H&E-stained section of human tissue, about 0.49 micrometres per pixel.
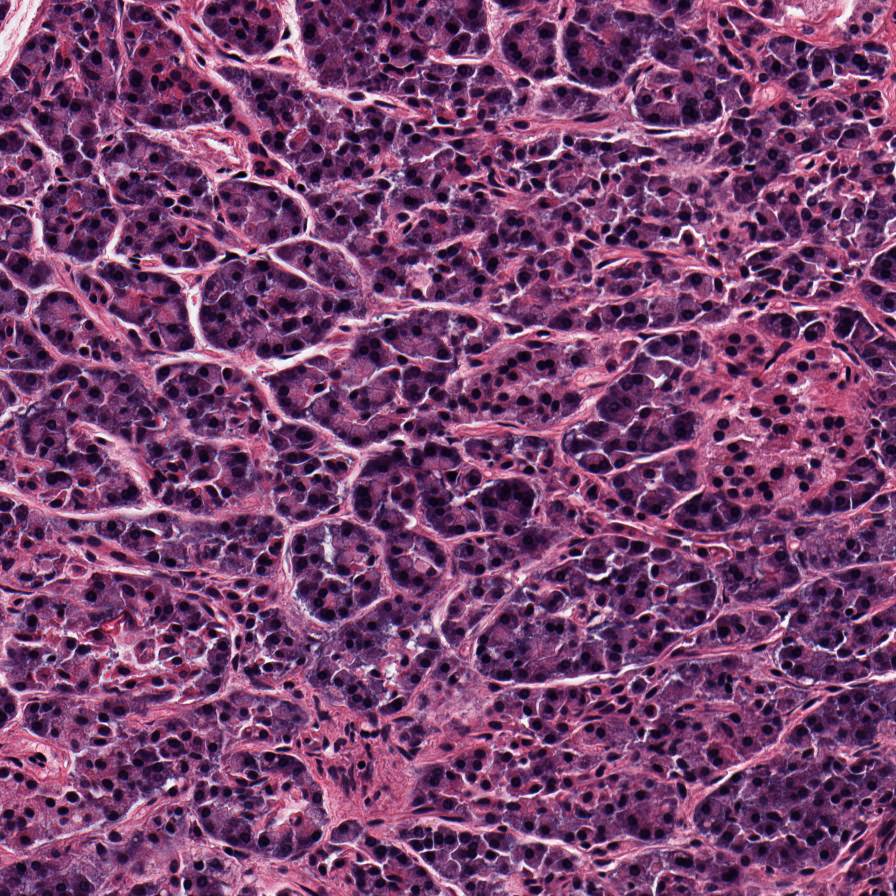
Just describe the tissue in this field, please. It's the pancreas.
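Across the whole field I see cells grouped into rounded nests of varying size, with thin pink fibrous septa between them. The cells look polygonal, with moderate to abundant granular purple cytoplasm. Their nuclei are round and dark, and fairly uniform in size from cell to cell. The nests are solid; I find no gland lumens in them.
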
